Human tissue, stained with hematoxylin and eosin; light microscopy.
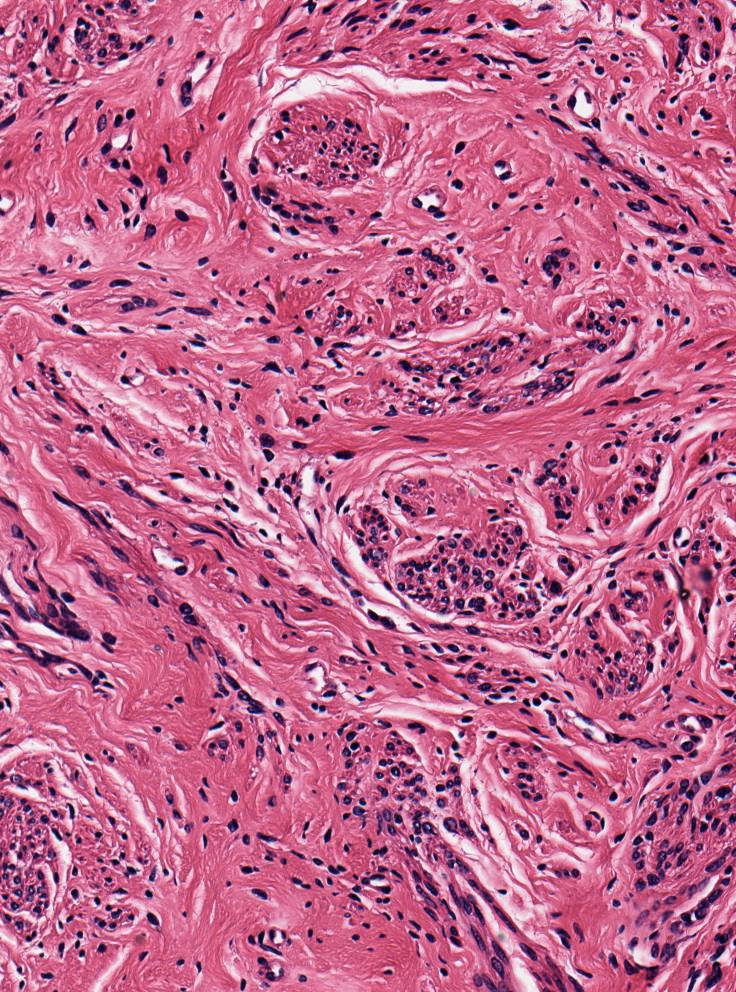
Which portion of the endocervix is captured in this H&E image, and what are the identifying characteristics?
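I read this as dense connective tissue. Its stroma is dense, deeply eosinophilic collagen in bundles that run in wavy, swirling courses, with spindle cells lying singly between them.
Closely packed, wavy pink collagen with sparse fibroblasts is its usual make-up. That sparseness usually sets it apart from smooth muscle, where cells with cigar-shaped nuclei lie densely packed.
The spindle cells have elongated, dark nuclei. Rounded nests of small cells are scattered across the whole field within the stroma, and no surface epithelium appears anywhere.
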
